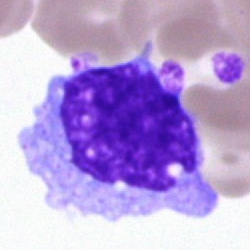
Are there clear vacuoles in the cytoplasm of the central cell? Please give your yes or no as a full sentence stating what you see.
Yes, the cytoplasm of this cell holds one or more clear vacuoles.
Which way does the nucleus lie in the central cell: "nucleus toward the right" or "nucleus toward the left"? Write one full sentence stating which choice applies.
It is toward the right that the nucleus of this cell lies.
